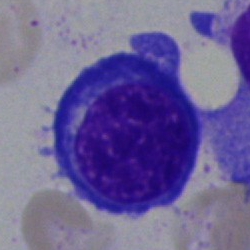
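Erythroblast, the cell in the middle of this stained human bone marrow smear. You'll see its nucleus sitting off-centre toward the lower right, with the cytoplasm a deep blue. Against the left side of the nucleus lies a paler crescent of cytoplasm, and a rounded blue bleb protrudes from the top edge of the cell.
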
